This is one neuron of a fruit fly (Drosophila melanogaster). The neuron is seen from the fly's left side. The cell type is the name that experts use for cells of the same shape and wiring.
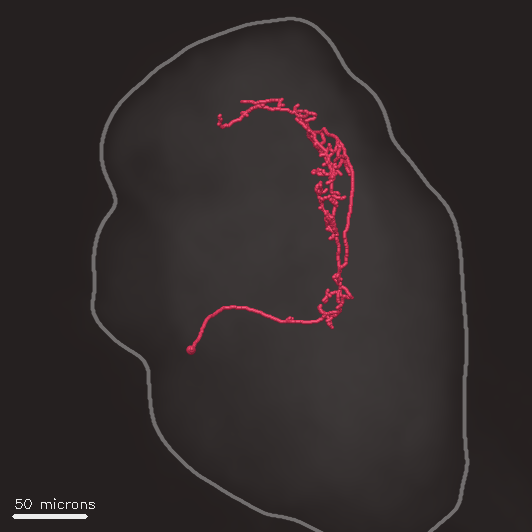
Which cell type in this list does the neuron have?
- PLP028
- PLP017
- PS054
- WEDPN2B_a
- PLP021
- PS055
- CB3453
PLP028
